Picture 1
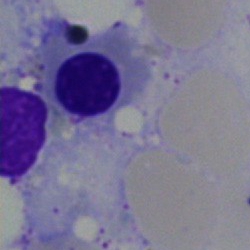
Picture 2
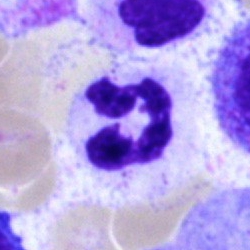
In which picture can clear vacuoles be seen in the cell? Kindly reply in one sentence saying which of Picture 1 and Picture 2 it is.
Clear vacuoles, one or more, are present in the cytoplasm of the cell in picture 1.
